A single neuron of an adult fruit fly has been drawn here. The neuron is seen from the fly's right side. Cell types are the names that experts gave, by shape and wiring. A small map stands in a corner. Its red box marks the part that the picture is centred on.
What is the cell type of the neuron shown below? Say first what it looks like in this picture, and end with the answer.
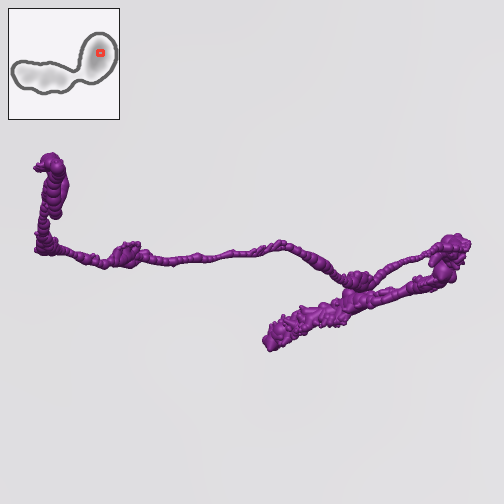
The drawing shows no cell body. Dozens of branch ends can be seen. This is a photoreceptor or other optic-lobe sensory neuron. The cell type is R8y.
